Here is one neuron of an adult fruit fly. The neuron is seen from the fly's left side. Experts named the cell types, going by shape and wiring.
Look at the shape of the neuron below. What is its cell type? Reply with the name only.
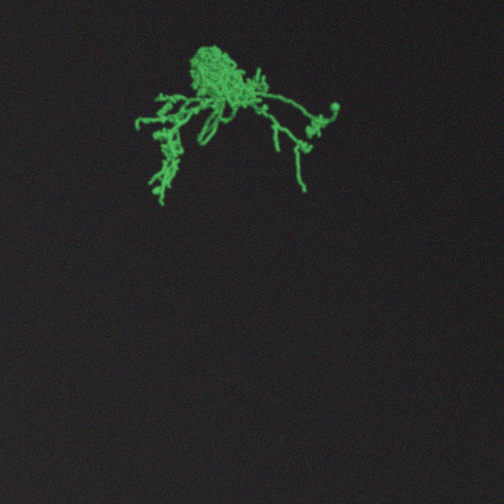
PPL104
